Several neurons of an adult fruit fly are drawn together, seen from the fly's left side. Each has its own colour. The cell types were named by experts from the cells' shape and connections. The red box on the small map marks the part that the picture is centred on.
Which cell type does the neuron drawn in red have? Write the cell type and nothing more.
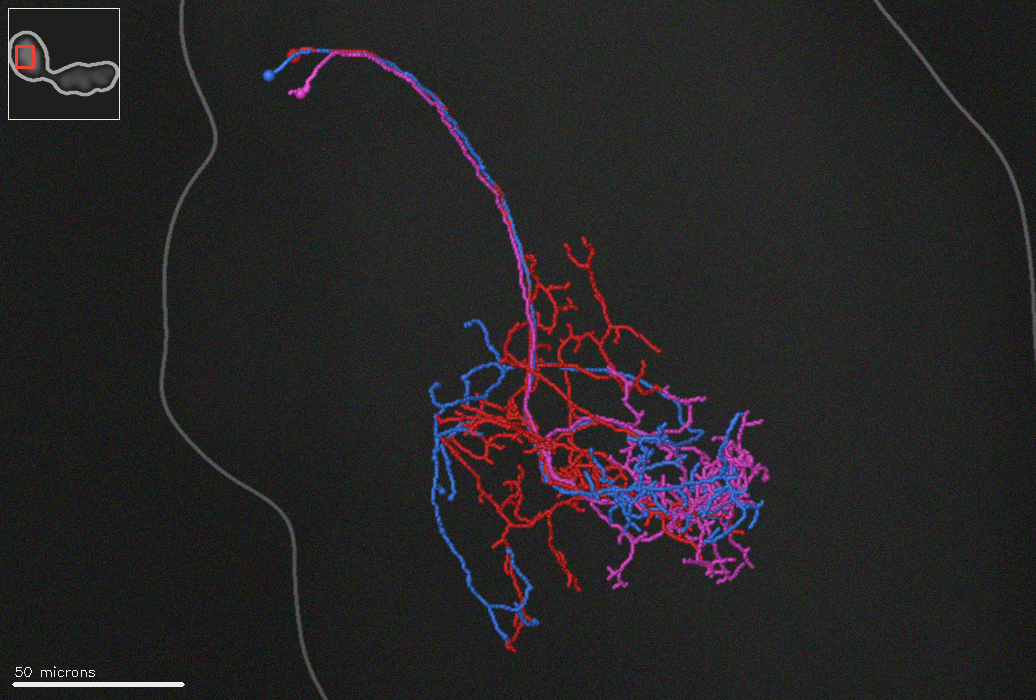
SAD009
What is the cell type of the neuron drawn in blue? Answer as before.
WED004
